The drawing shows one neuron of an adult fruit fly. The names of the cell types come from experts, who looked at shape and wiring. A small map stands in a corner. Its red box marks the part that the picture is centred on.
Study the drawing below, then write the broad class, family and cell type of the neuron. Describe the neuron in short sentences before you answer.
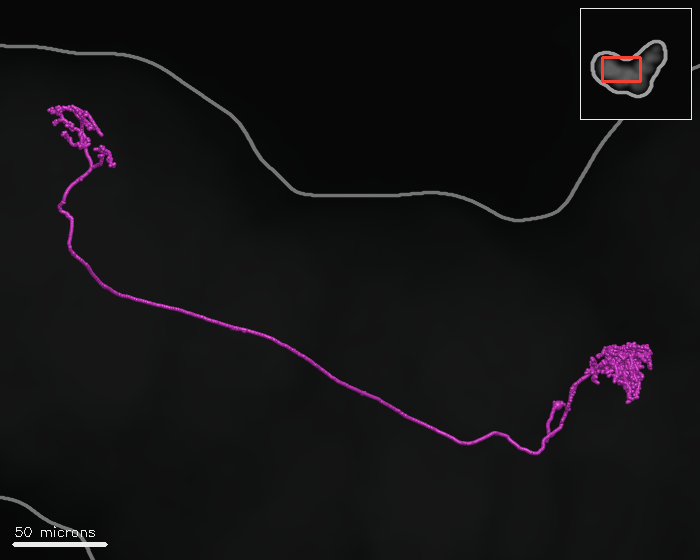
The cell body can be seen at the lower right of the picture. By the scale bar it is about 350 microns wide in this view. It is an optic-lobe intrinsic neuron. The family is hemilineage VPNp1_lateral. The cell type is LC14a-1.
